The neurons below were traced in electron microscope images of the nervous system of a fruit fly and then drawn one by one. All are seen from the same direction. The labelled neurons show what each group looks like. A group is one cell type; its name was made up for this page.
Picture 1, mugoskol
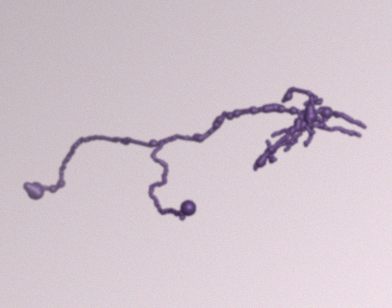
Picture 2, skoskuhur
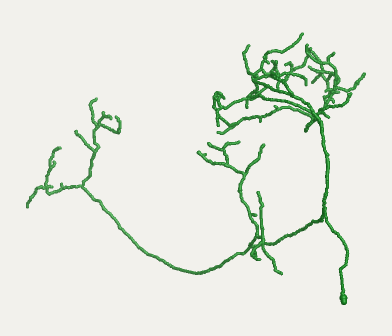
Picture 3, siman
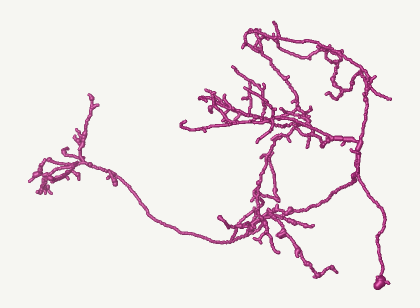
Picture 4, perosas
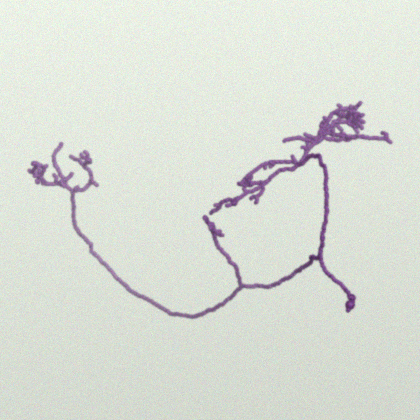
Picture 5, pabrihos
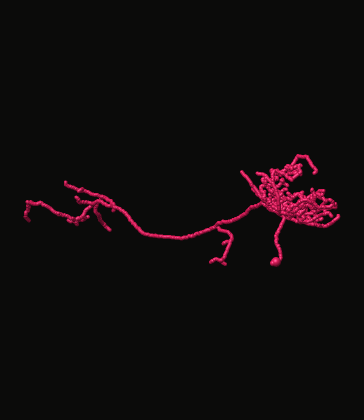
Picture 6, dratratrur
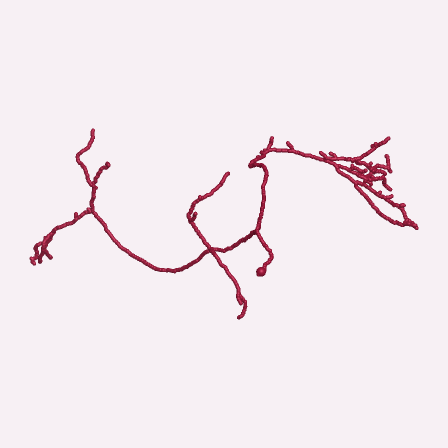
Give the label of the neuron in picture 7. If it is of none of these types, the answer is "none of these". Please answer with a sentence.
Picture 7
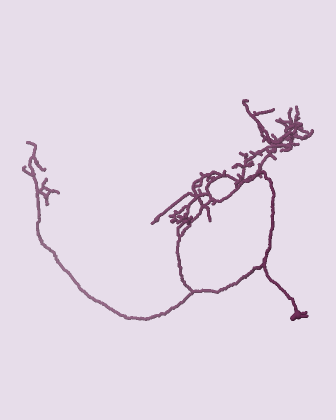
It belongs to none of these.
